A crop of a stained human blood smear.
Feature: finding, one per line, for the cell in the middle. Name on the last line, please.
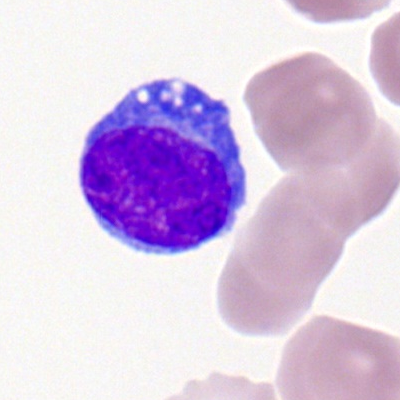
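Nucleus: toward the lower left.
Cytoplasm band: widest at the top.
Chromatin: coarse and clumped, lighter patches between dark areas.
Cytoplasm colour: deep blue.
Vacuoles: several, small and clear, above the nucleus.
Name: lymphocyte.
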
